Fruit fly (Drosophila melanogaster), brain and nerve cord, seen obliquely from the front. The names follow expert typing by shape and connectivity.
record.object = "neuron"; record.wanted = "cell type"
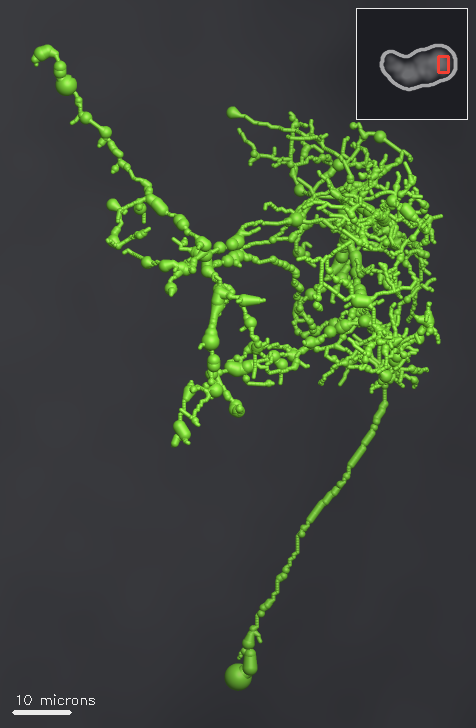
CB2627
